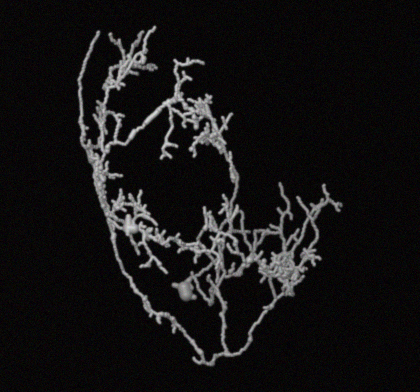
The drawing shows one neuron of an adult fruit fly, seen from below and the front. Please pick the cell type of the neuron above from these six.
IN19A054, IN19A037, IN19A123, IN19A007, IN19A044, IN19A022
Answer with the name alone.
IN19A054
